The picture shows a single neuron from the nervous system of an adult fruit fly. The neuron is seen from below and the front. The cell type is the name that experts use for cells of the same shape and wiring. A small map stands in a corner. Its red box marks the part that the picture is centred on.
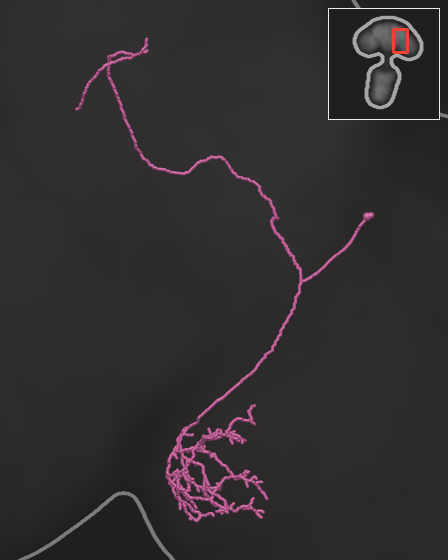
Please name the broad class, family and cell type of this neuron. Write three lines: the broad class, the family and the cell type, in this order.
visual projection neuron
LC
LC28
